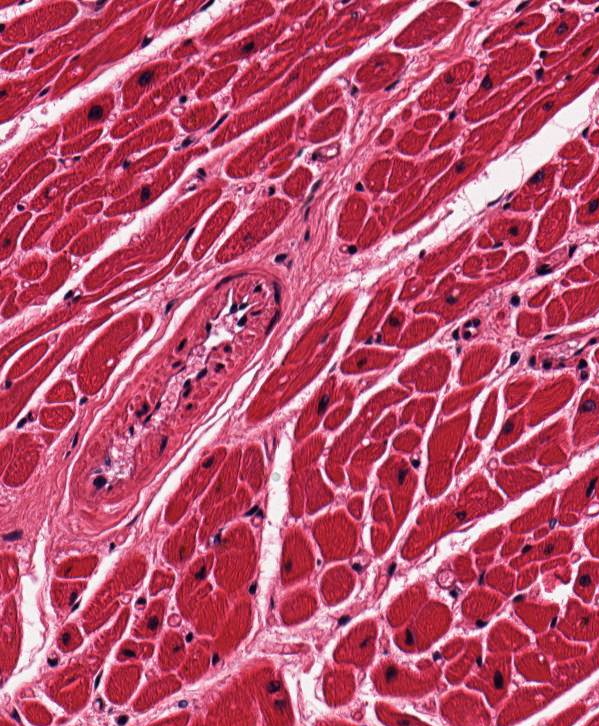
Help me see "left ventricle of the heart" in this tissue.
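Tissue: left ventricle of the heart. Goes with it: muscle fibres branch and join one another, narrow pale spaces between them.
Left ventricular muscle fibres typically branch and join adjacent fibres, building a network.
Muscle cytoplasm deeply eosinophilic, strong red. Small artery, thick muscular wall, cut along its length, just left of centre.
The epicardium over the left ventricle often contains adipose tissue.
Does not go with that: no fat cells anywhere in the field.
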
